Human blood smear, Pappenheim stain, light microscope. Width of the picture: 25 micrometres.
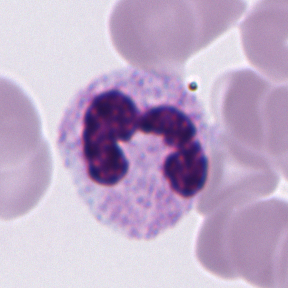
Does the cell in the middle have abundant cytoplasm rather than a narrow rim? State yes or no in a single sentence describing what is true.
Yes, the cell has plenty of cytoplasm around its nucleus.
